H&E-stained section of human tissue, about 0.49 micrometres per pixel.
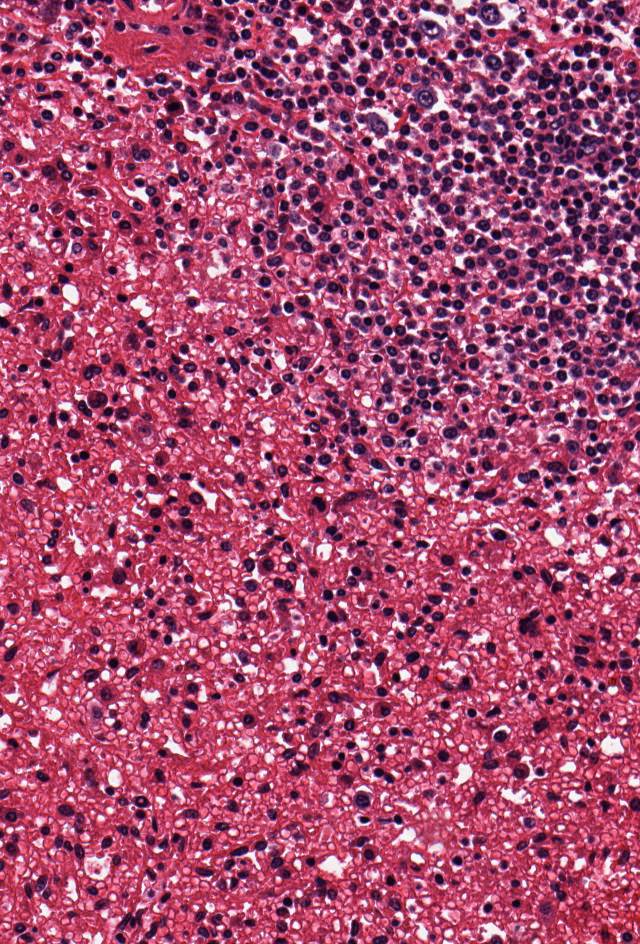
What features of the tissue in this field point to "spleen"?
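Look first at the upper right, where small lymphocytes with round, dark nuclei and scant cytoplasm are crowded together.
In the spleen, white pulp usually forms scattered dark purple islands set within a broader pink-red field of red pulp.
That crowded lymphocyte zone goes with white pulp, while the red blood cells in the lower part of the field, with nucleated cells lying singly among them, go with red pulp. The boundary between these two zones is irregular, and no fibrous band marks it.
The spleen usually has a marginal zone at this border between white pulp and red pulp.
No epithelium or glands appear anywhere in the field.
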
